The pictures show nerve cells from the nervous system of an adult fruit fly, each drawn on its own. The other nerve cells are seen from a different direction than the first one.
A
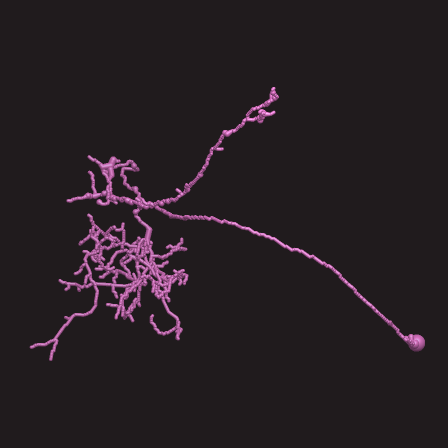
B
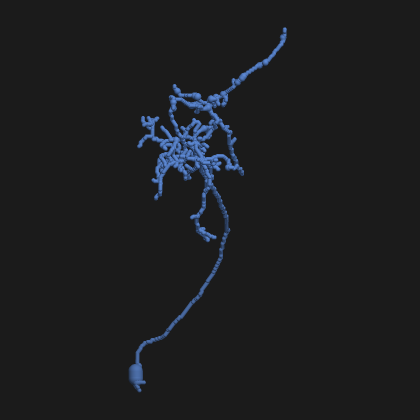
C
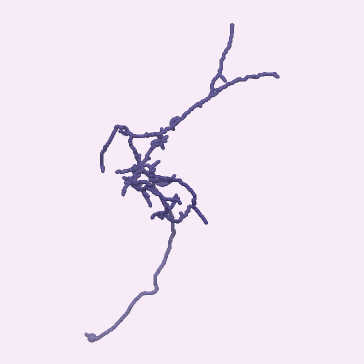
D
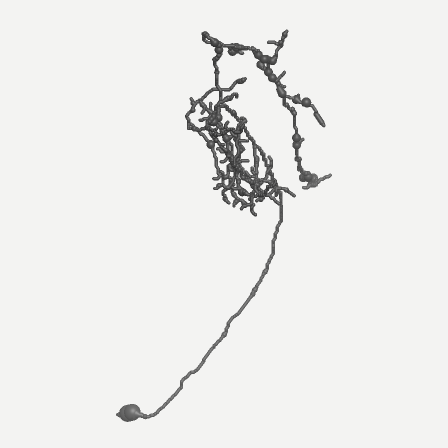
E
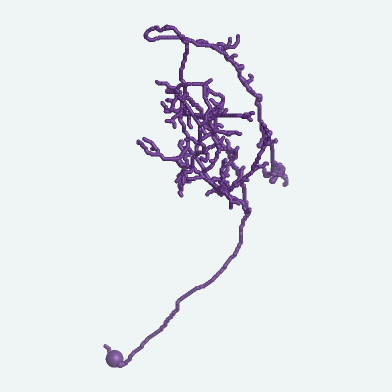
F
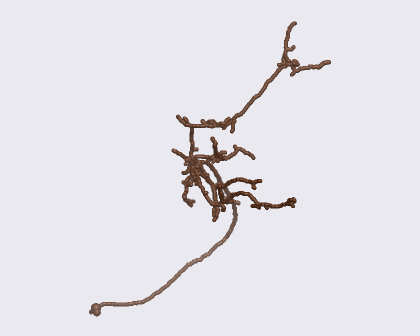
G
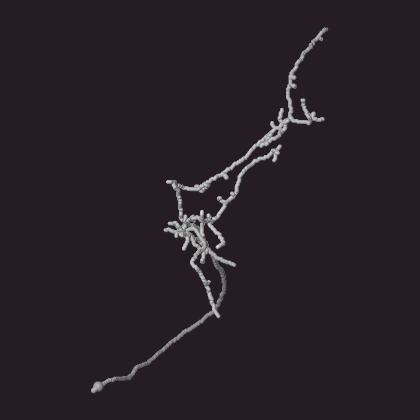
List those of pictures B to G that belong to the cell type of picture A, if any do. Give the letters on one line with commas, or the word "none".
D, E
